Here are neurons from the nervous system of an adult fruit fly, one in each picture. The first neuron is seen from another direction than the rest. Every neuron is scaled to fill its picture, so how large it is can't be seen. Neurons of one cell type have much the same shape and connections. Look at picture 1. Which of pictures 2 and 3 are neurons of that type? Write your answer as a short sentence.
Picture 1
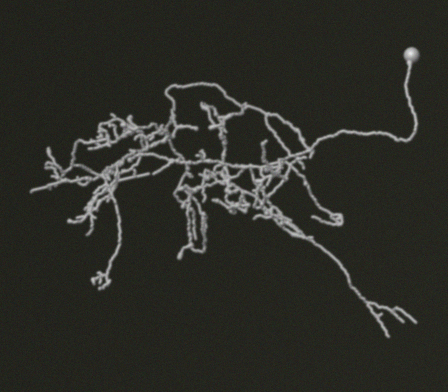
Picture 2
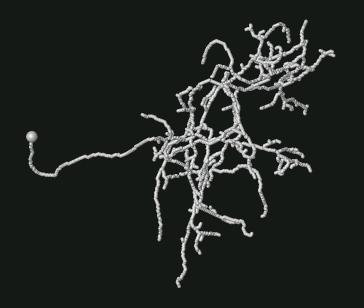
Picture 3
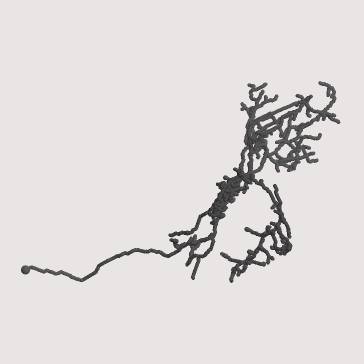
Picture 2 is of the same cell type.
